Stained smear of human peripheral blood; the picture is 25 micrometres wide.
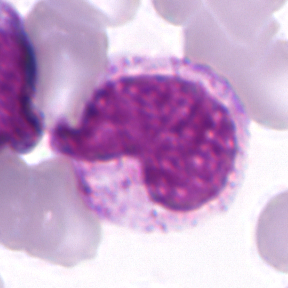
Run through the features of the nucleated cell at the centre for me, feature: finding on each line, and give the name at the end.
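Nucleus: bean-shaped, deep indentation on lower side
Lobe: narrower part reaching left cell edge
Cytoplasm: widest at lower left, beside indentation
Granules: fine, purple, scattered
Name: band neutrophil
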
